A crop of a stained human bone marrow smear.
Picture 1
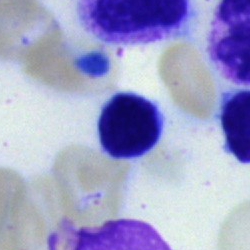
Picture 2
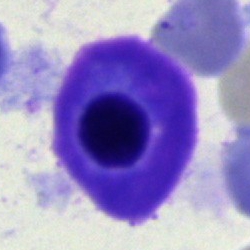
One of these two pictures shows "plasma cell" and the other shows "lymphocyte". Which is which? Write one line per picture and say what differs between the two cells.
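In picture 1 we see a lymphocyte: The cytoplasm is scant, at most a thin rim around the nucleus.
In picture 2 we see a plasma cell: The cytoplasm is abundant and covers a much larger area than the nucleus.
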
